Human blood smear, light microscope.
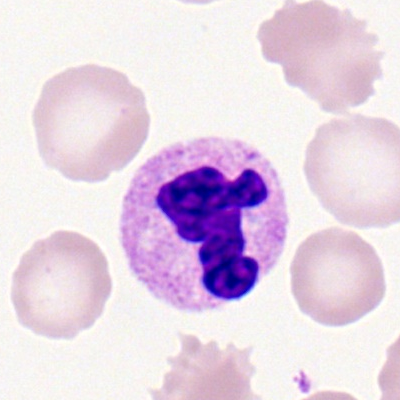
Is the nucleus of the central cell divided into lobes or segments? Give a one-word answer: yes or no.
Yes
